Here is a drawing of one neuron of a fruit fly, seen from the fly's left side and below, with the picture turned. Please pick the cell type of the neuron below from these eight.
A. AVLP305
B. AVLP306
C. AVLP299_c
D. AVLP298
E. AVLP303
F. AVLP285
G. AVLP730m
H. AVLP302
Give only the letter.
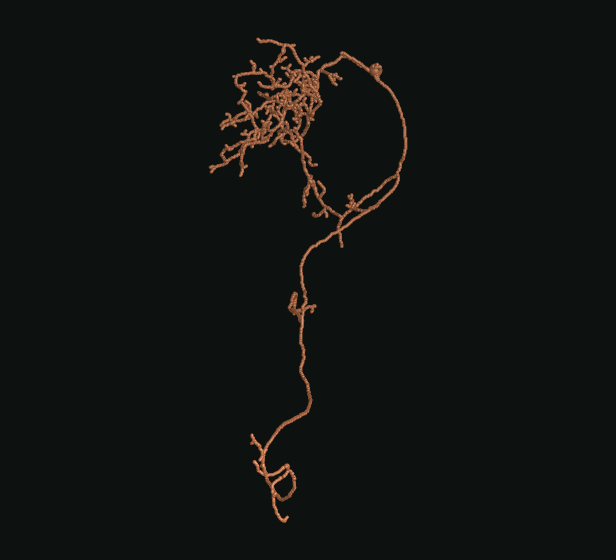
B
